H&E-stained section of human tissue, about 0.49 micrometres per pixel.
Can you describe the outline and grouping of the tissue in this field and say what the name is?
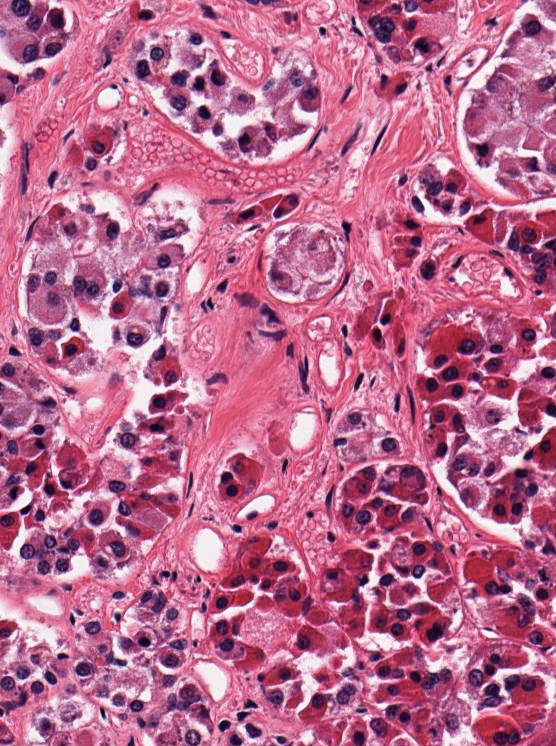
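Looking here, polygonal cells sit in rounded nests, with pink fibrous septa running through the middle of the field. Many cells, most densely at lower right, have abundant, deeply eosinophilic cytoplasm. Others, like those in the upper left nest, have paler purple-grey cytoplasm, finely granular to vacuolated. Within the central septum are several small, thin-walled empty spaces, consistent with capillaries. So this is pituitary.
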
